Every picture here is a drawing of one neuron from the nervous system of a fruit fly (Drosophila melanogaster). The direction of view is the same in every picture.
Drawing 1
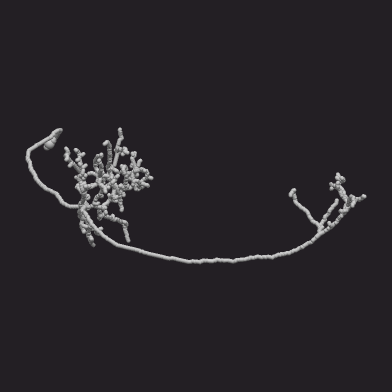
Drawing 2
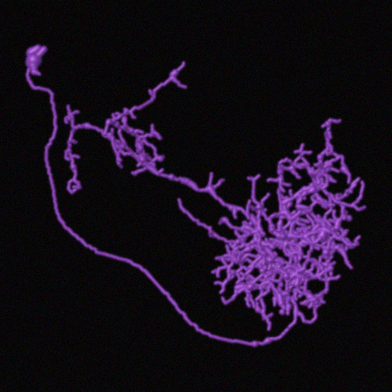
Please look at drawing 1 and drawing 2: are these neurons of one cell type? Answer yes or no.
no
